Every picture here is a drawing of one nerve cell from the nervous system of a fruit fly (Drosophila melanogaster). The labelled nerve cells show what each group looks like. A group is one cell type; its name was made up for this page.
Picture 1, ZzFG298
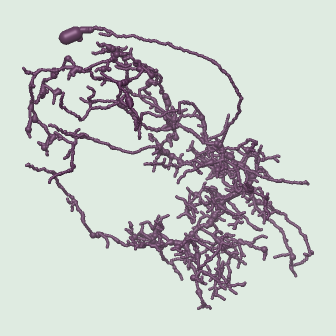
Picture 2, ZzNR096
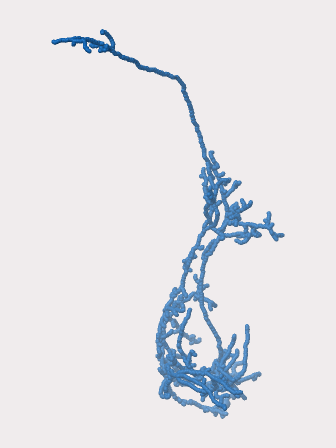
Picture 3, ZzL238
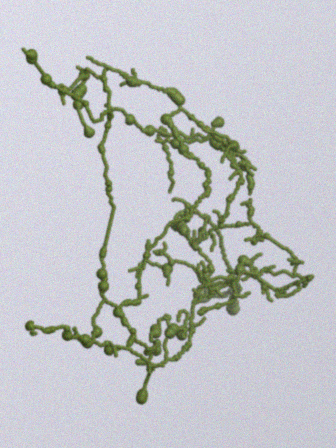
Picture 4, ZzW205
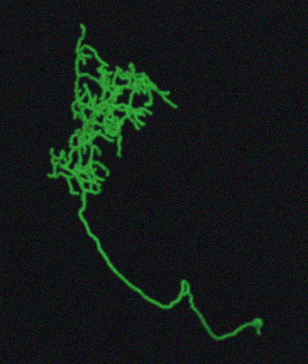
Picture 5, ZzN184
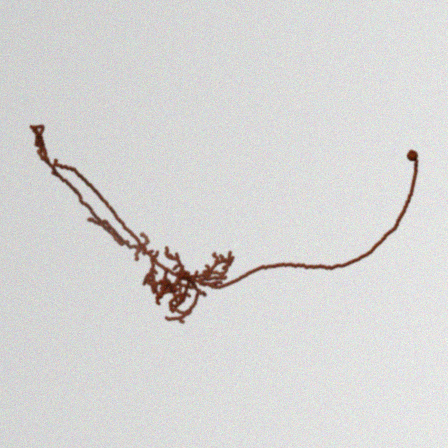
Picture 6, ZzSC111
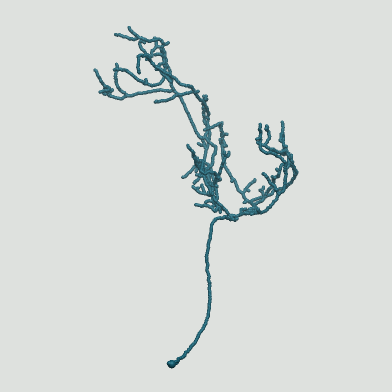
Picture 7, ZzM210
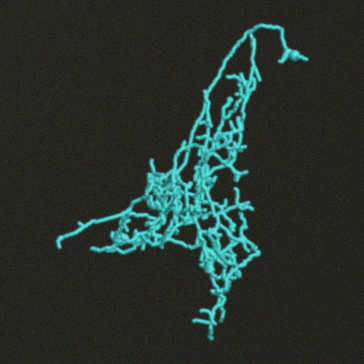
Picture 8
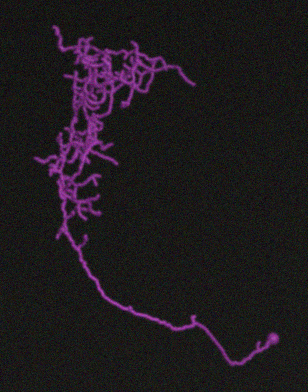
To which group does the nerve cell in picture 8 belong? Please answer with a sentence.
It belongs to ZzW205.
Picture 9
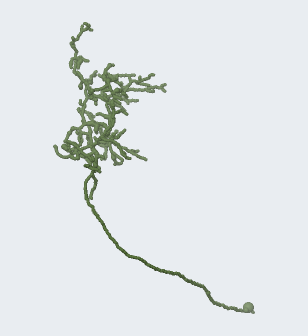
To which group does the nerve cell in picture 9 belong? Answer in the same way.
It belongs to ZzW205.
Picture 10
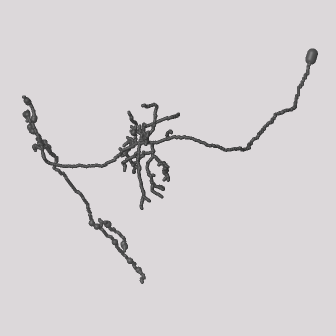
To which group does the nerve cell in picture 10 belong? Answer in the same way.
It belongs to ZzN184.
